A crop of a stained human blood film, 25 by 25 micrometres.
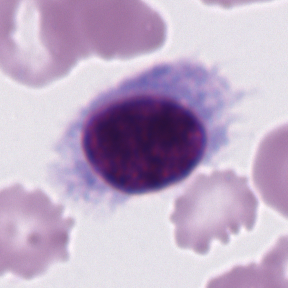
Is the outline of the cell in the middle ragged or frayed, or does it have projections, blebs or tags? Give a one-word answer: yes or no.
Yes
